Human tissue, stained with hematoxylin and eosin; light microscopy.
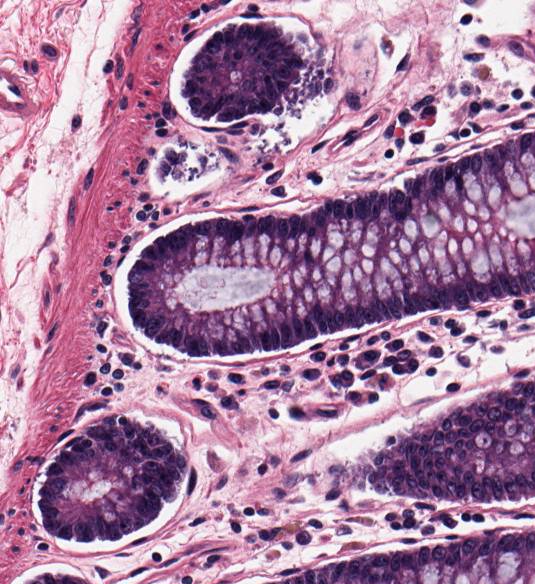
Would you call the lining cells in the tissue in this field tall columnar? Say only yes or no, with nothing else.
Yes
